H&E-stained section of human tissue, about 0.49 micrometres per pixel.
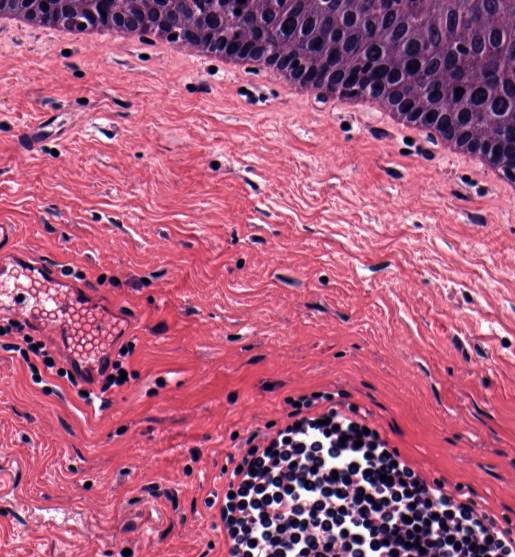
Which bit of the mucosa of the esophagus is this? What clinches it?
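The field shows loose connective tissue. It lies beneath stratified squamous epithelium in the top right corner, whose crowded basal nuclei are dark and oval.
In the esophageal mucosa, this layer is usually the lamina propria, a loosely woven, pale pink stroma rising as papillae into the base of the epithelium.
Pink, wavy collagen bundles fill most of the field and, beneath the epithelium, run roughly parallel to its surface. Being collagen bundles, they differ from smooth muscle: the muscularis mucosae usually forms compact bundles of pink spindle cells with evenly spaced, blunt-ended central nuclei.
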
